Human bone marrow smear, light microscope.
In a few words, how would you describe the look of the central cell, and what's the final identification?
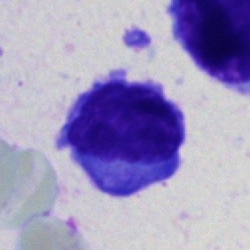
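Checking the outline, it is irregular rather than smoothly round, with small bleb-like projections on the upper edge. Chromatin stains dark purple and is coarse and clumped. Cytoplasm shows no distinct granules. The cell is a plasma cell.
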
